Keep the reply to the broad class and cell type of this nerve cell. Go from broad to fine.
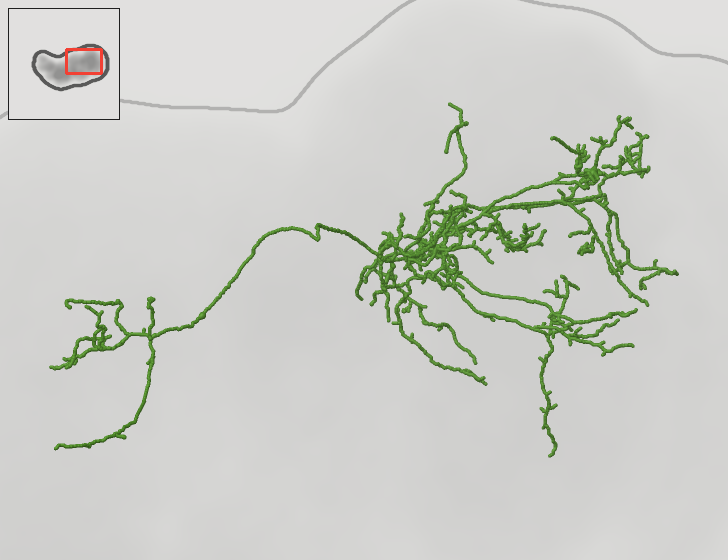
central-brain intrinsic neuron; CB1017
